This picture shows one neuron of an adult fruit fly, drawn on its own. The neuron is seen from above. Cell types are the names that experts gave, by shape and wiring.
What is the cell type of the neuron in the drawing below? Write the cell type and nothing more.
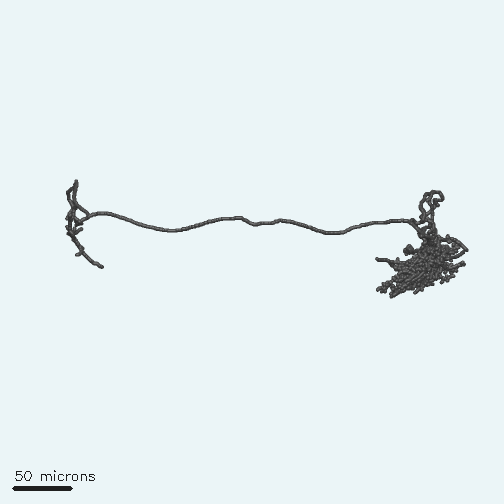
AVLP322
